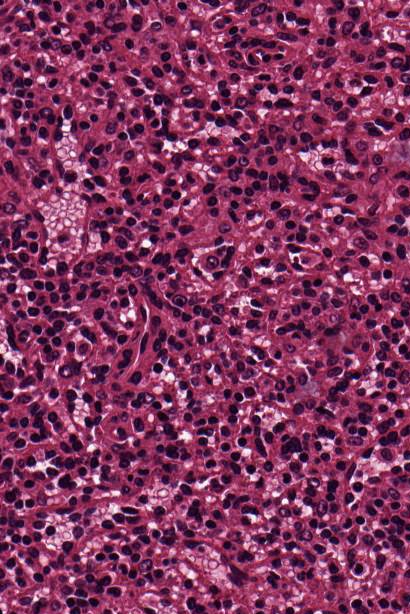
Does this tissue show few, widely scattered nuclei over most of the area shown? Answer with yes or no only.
No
